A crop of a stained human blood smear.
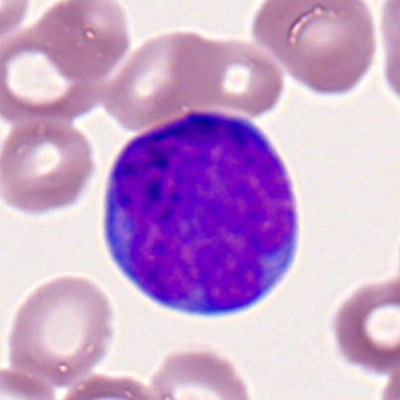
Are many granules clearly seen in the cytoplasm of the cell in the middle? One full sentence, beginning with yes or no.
No, its cytoplasm lacks visible granules entirely.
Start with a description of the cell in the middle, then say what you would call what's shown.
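Start with the outline: it is nearly round and smooth. Now the nucleus, which fills almost the whole cell; its darkest chromatin clumps lie toward the upper left. What remains is a narrow rim of blue cytoplasm. Put together, this is a myeloblast.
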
